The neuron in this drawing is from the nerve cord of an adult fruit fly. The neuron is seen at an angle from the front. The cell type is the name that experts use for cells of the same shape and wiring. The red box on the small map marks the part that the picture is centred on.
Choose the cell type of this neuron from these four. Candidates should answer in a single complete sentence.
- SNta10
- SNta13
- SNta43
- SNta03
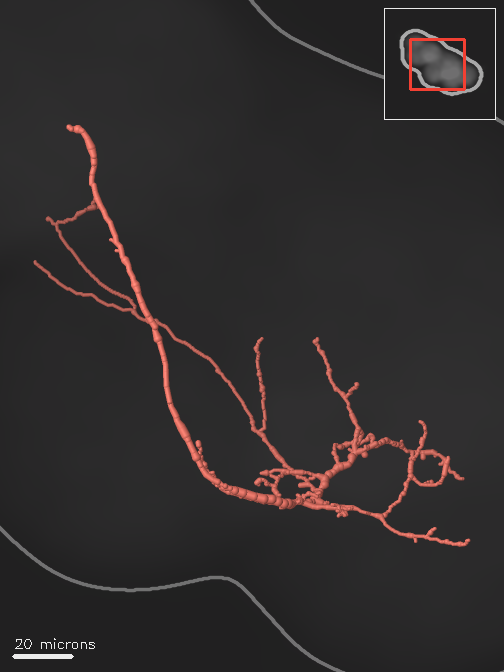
This neuron counts as a member of the cell type SNta10.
